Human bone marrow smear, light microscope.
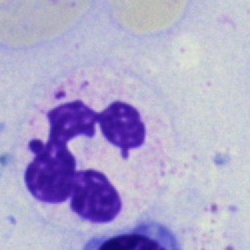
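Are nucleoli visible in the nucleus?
No, none are visible.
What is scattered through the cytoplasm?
Fine pinkish-violet granules.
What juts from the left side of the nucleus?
A small round knob.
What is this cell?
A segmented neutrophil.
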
